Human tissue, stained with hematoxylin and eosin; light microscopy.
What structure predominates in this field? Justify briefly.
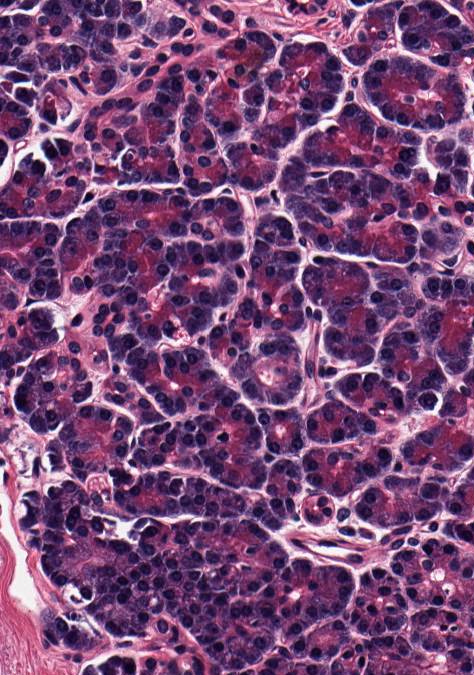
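The tissue is exocrine pancreas. Closely packed rounded acini occupy almost the entire field, and no large ducts lie among them. Each acinus consists of pyramidal cells grouped around a central point, with round, dark nuclei toward the outer edge.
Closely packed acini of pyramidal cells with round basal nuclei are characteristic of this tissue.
The acinar lumina are tiny and mostly difficult to discern.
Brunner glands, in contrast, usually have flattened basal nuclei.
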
